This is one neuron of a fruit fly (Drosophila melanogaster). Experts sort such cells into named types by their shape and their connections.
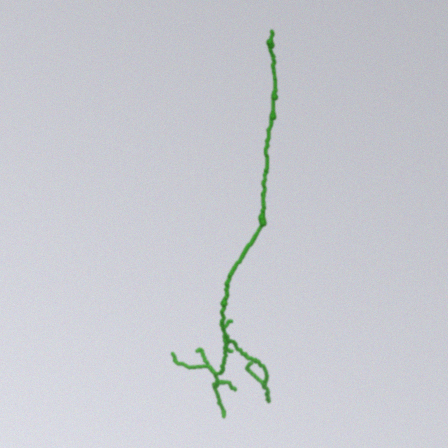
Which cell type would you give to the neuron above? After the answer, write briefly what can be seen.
Its cell type is LgLG3. It is a sensory neuron entering the nerve cord. No cell body is drawn. There are a dozen or fewer branch ends.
